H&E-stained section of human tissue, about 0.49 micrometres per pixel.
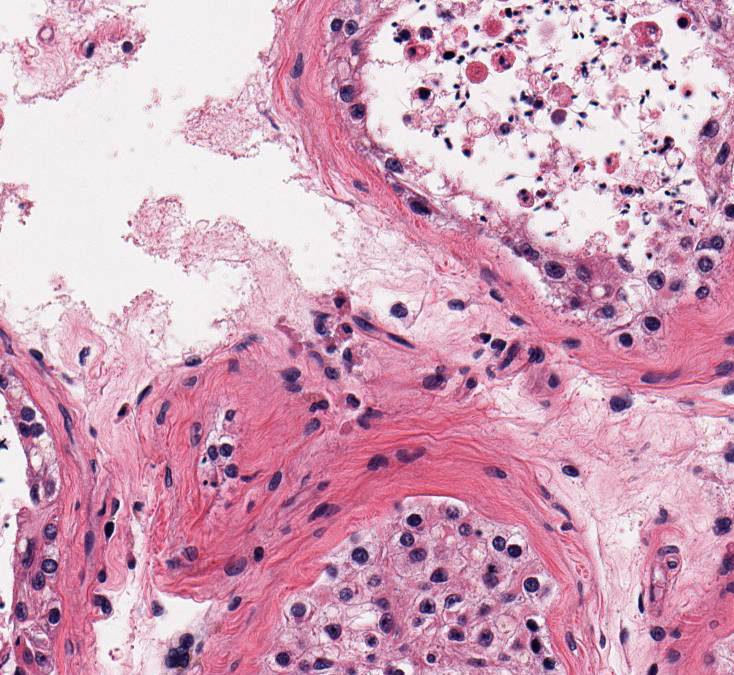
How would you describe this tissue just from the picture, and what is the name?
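Each unit is surrounded by a thick band of wavy, layered, deep pink collagen that runs parallel to its outline. The upper right unit has an open lumen containing loose detached cells, debris and round eosinophilic bodies. The lower centre unit is packed with cells bearing round dark nuclei and pale, finely vacuolated cytoplasm. No fat cells are present anywhere in the field. The tissue is testis.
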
